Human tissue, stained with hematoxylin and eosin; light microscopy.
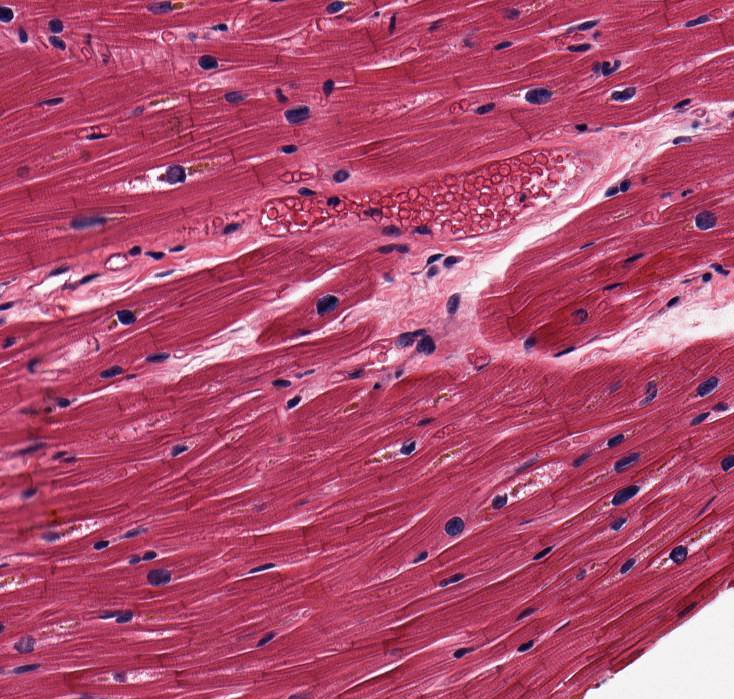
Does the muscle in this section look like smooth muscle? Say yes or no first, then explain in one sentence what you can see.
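No. The pink cytoplasm of the fibres shows fine cross-striations.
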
